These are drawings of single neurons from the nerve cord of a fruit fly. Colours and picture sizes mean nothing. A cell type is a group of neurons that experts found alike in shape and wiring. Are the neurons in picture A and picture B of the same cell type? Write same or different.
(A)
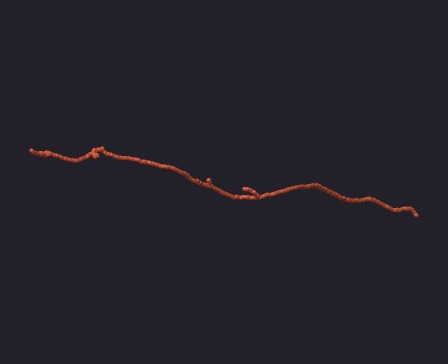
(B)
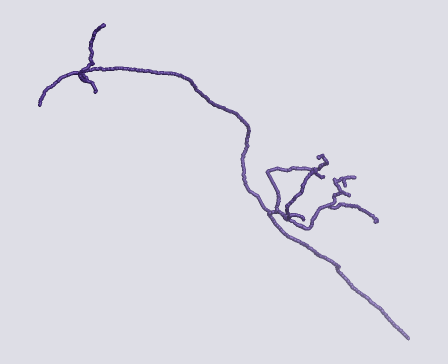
different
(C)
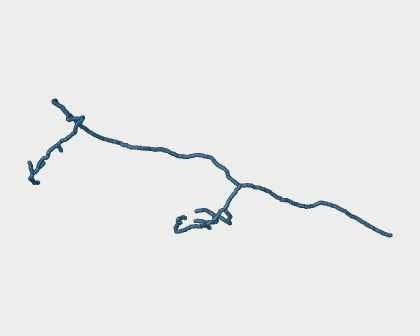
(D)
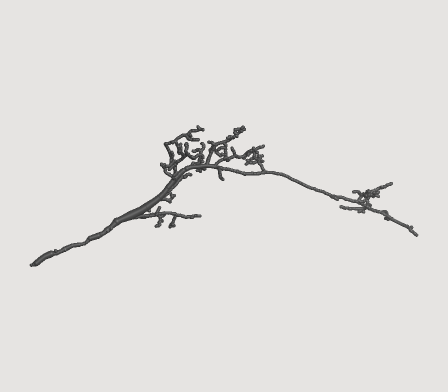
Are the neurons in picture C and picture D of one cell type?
different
